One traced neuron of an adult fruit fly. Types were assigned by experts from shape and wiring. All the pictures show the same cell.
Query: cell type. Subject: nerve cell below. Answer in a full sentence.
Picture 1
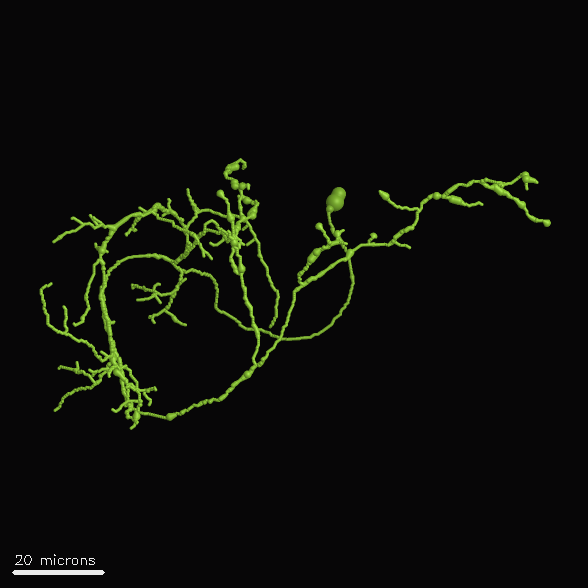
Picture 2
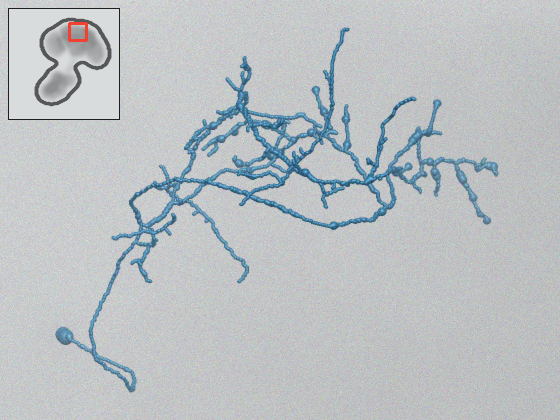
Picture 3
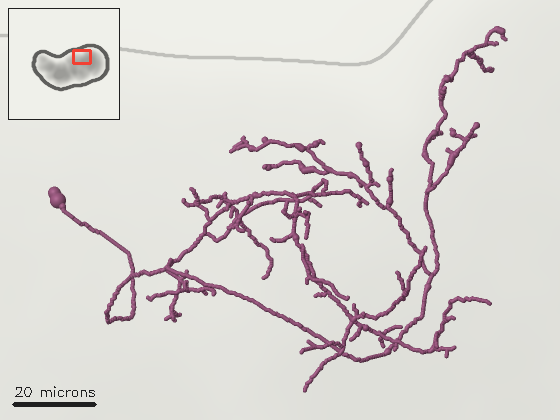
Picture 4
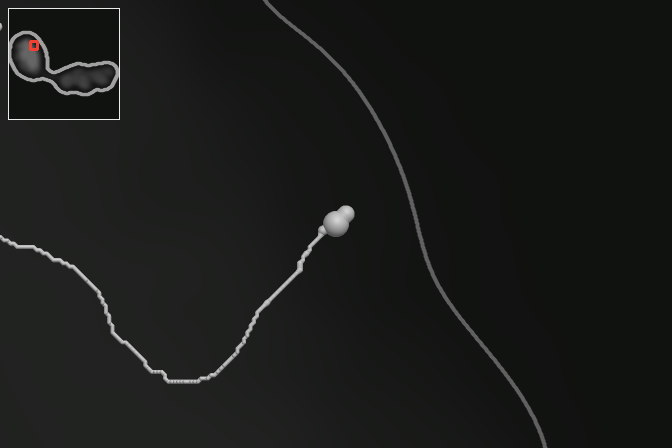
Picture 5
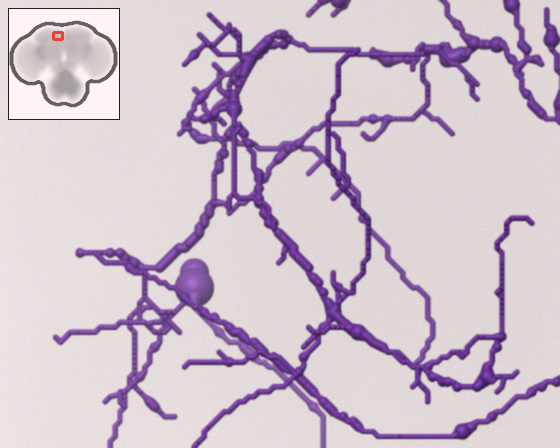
The cell type is SMP519.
